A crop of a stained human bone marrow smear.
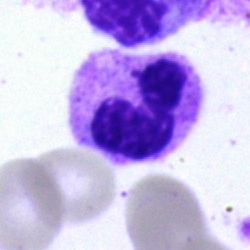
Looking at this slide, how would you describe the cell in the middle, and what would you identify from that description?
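You'll notice the nucleus sits toward the lower right, so the rim of cytoplasm is wider on the left. The chromatin's dark purple and coarsely clumped. There's plenty of cytoplasm, pale lilac-pink, with fine lilac granules scattered evenly through it. It's a segmented neutrophil.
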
